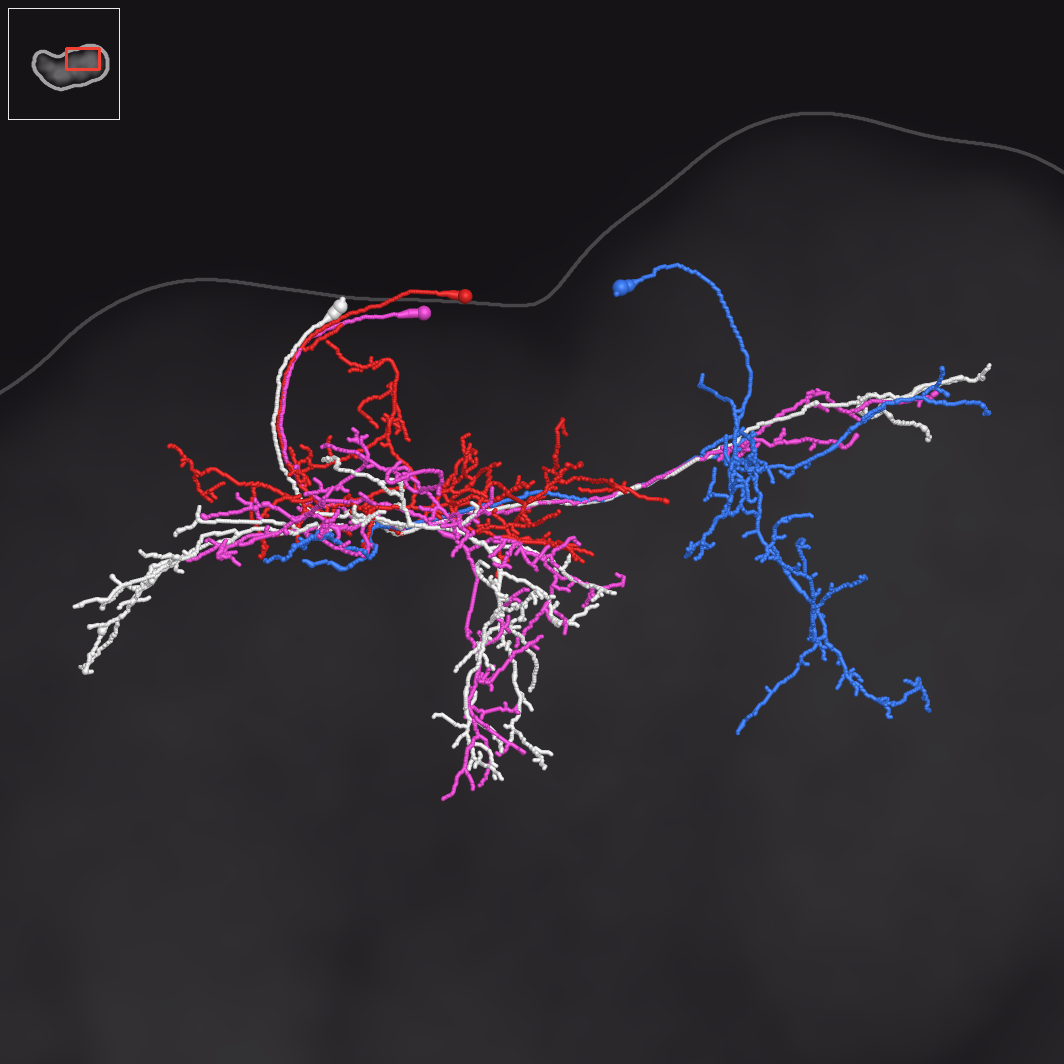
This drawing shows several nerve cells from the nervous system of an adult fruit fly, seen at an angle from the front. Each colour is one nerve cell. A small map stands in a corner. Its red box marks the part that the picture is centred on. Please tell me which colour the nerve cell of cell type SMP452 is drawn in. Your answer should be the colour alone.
red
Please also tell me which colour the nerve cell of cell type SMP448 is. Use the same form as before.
magenta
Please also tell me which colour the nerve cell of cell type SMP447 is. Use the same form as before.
white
